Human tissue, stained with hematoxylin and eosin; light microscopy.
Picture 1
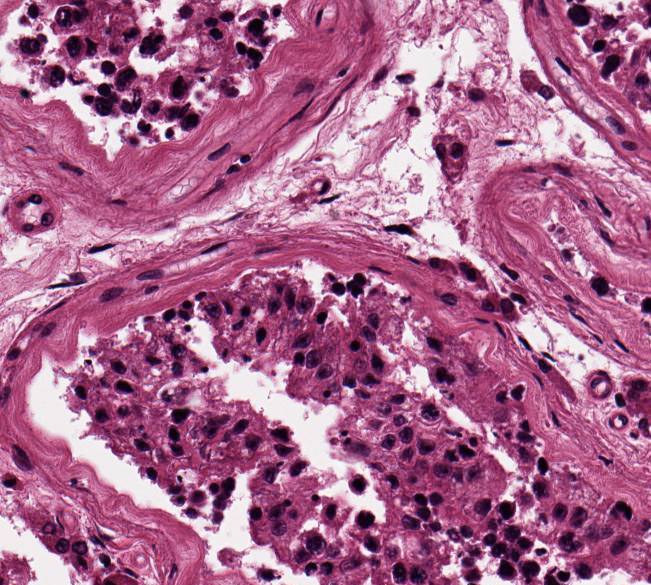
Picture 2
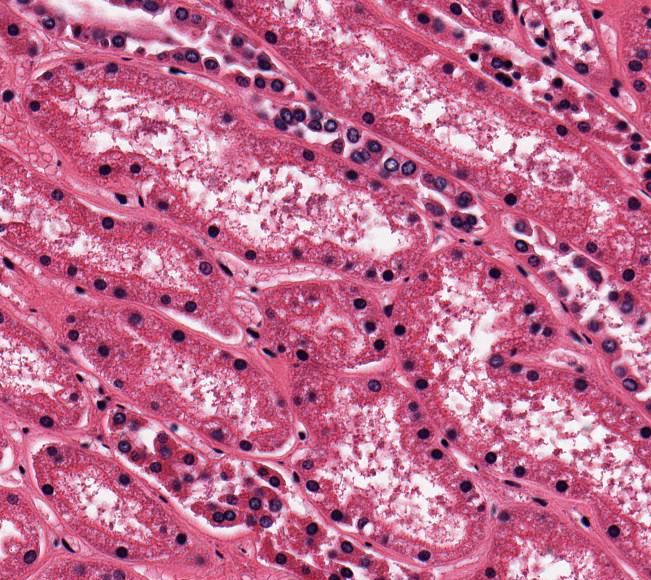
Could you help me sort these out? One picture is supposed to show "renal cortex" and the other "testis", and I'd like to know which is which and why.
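The testis occupies picture 1; the renal cortex occupies picture 2. Several rounded tubular units of the testis lie in loose stroma, the largest filling most of the lower half; the renal cortex is packed with lengthwise tubules running diagonally from upper left to lower right. Each testis unit is bounded by a thick, wavy, layered band of pink fibrous tissue whose flattened, elongated nuclei lie parallel to the wall. Most renal tubule cells form a single layer with abundant, granular, strongly eosinophilic cytoplasm and round basal nuclei; very scant interstitium with thin capillaries lies between tubules. Within the testis units, cells are loosely packed and broken by irregular clear clefts.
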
